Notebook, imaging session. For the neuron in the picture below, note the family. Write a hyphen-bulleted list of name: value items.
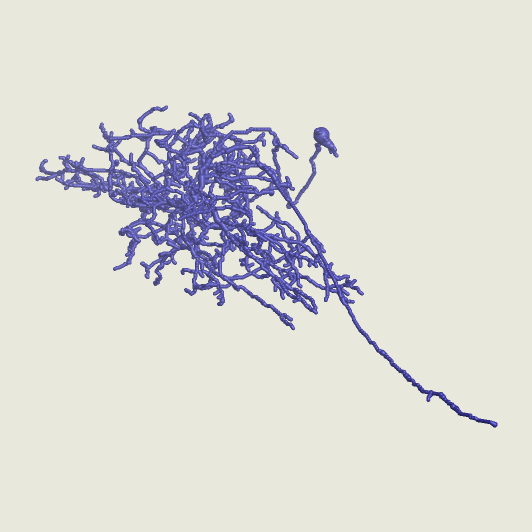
- family: hemilineage 11B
